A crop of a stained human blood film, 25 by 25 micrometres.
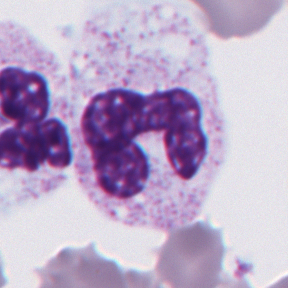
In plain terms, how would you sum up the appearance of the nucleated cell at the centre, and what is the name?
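Point one, the outline: smooth and roughly oval. Point two, the chromatin: dark purple and coarsely clumped. Point three, the cytoplasm: abundant and pale pinkish-lilac, with fine pinkish-violet granules scattered throughout. The cell is a segmented neutrophil.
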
